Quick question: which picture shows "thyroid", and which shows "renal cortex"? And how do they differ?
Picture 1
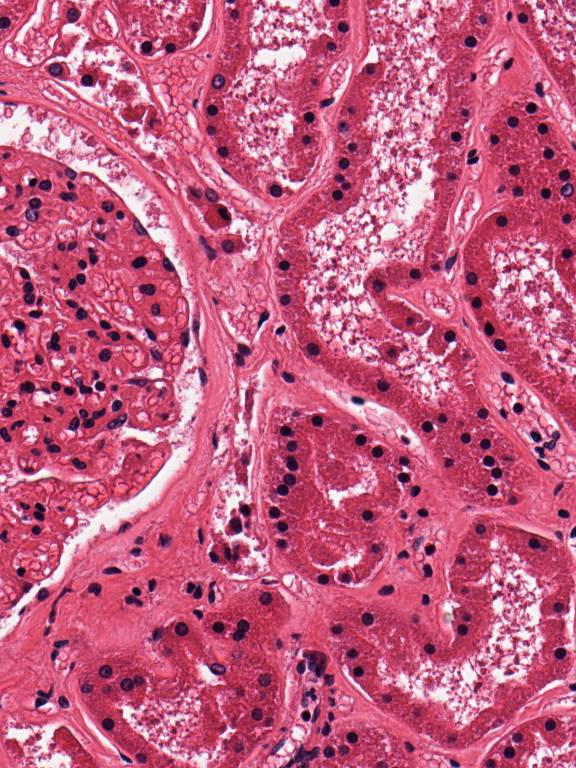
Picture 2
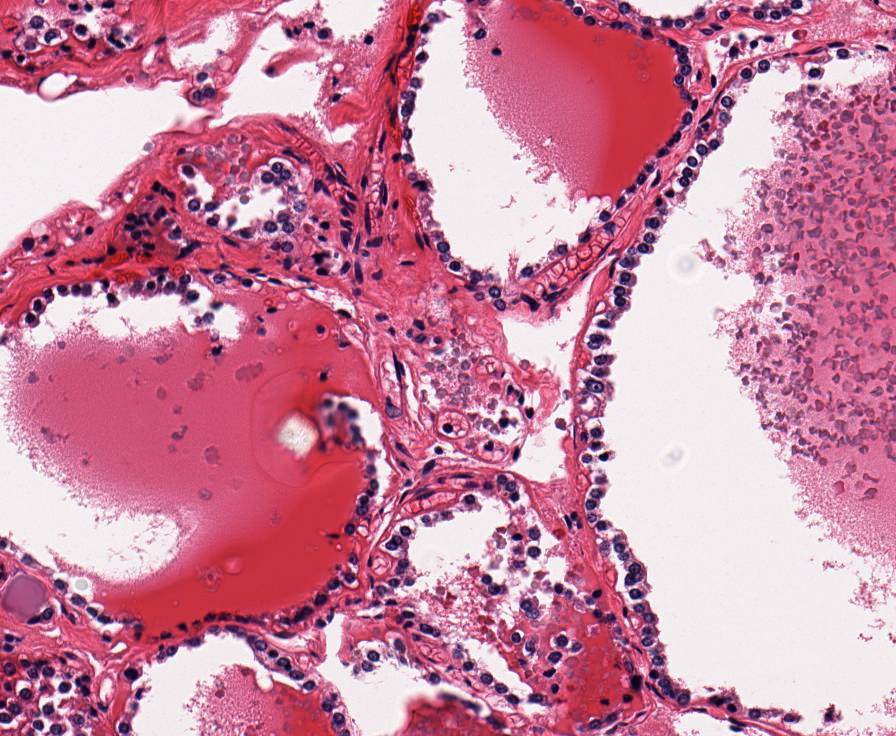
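You've got renal cortex in picture 1 and thyroid in picture 2. In the renal cortex, a large rounded cluster of crowded cells sits on the left, and tubules fill the right, lined by a single layer of cuboidal to columnar cells with eosinophilic granular cytoplasm and small, round, dark nuclei lying mostly toward the base. The thyroid is mostly large, irregular, dilated spaces lined by a single layer of flattened to cuboidal cells with dark round nuclei, with the upper centre and large left centre spaces filled with homogeneous deep pink material.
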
